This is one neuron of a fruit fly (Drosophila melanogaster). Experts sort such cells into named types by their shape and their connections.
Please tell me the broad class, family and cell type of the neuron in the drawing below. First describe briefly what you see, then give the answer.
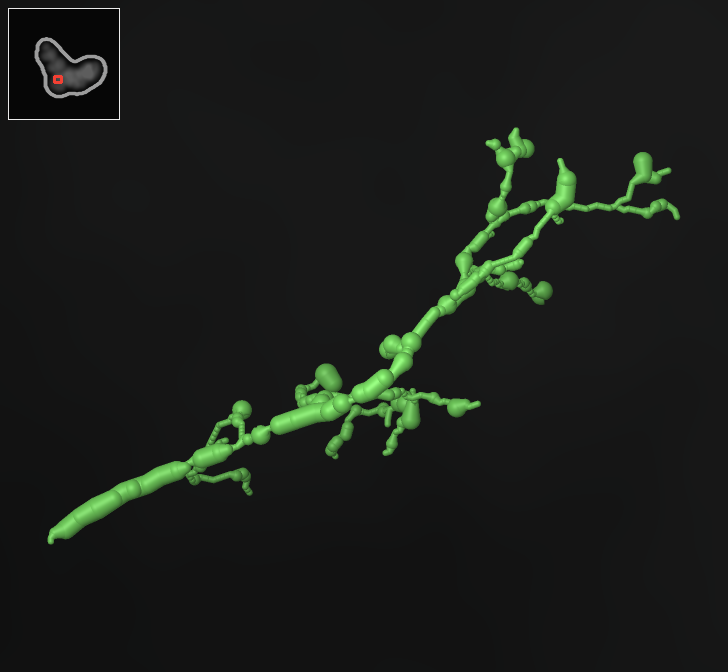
In this view it is wider than it is tall. Its broad class is sensory neuron entering the nerve cord. The name of its family is class mechanosensory tactile. It is of cell type SNta28.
